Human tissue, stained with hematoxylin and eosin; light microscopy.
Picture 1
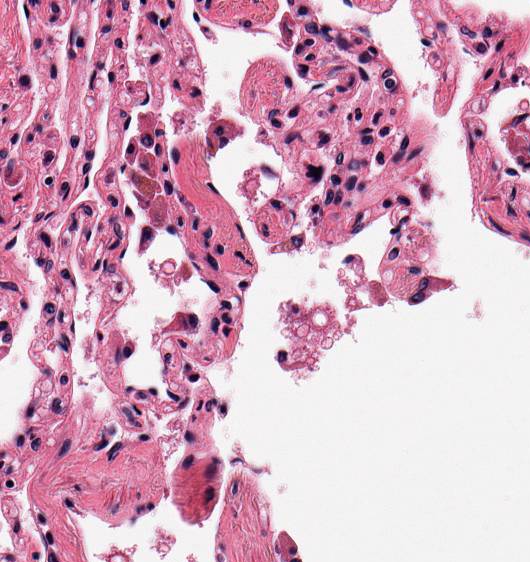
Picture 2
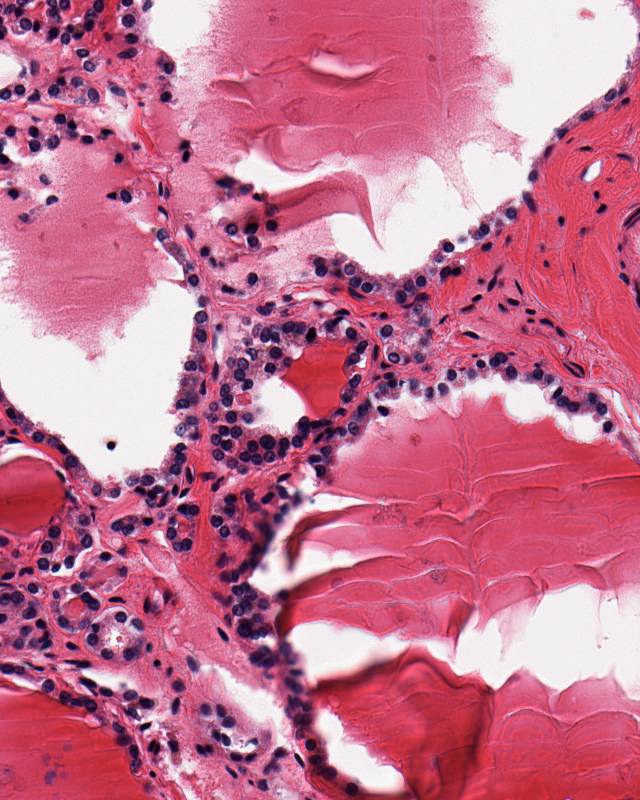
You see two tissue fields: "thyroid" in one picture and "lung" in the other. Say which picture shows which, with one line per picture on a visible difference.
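Picture 1: lung. No glands are present anywhere in the field.
Picture 2: thyroid. Large follicles filled with homogeneous pink material take up most of the field, especially its right and upper parts.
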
